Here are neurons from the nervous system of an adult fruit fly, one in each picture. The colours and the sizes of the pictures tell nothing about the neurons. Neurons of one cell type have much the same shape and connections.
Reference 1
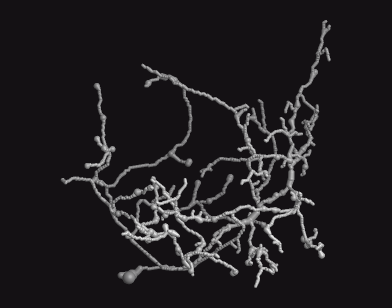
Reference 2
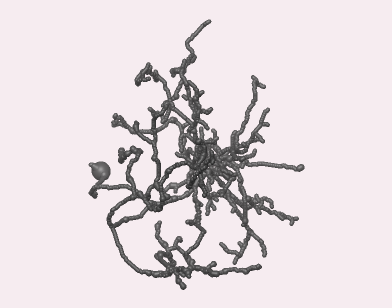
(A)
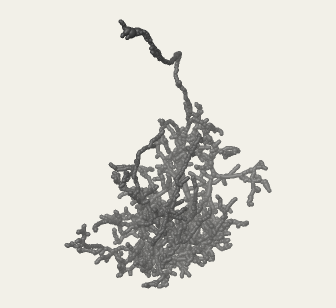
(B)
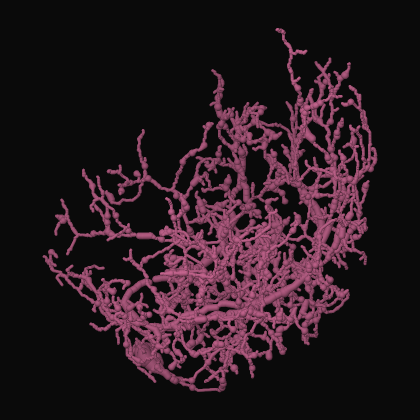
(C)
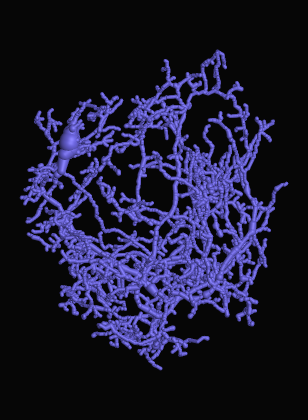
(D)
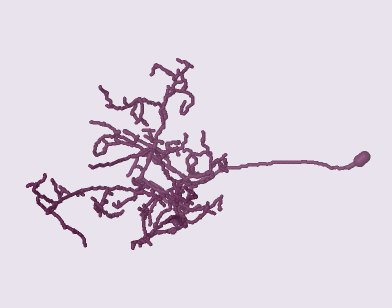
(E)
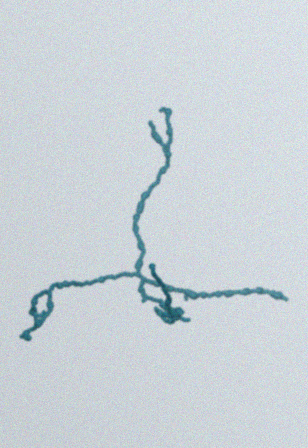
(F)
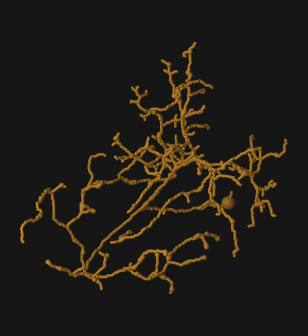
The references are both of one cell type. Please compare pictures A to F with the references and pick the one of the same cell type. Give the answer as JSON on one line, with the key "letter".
{"letter": "F"}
